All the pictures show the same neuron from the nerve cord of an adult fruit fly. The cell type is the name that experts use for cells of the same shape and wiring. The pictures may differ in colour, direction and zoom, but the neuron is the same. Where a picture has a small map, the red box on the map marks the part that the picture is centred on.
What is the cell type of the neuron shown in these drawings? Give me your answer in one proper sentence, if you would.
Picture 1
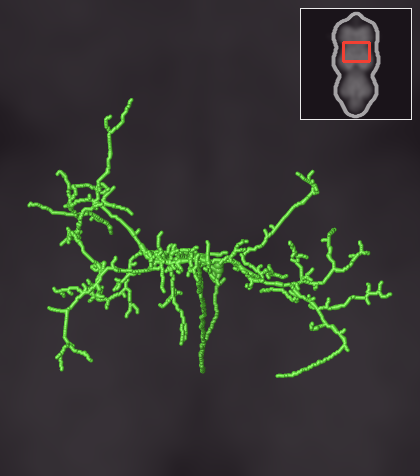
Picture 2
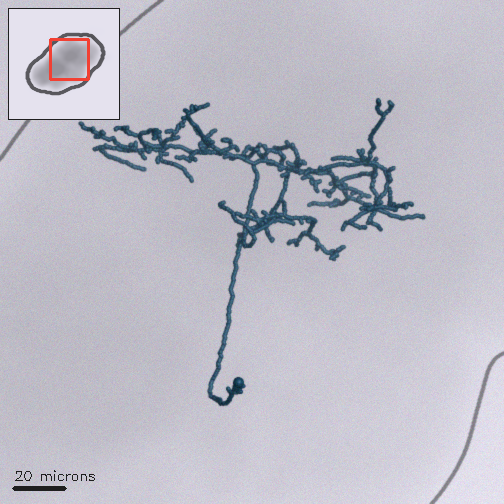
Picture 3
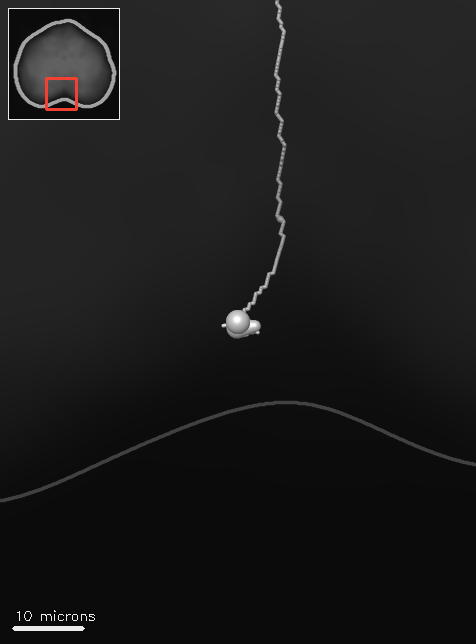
To this neuron applies the cell type name IN00A056.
